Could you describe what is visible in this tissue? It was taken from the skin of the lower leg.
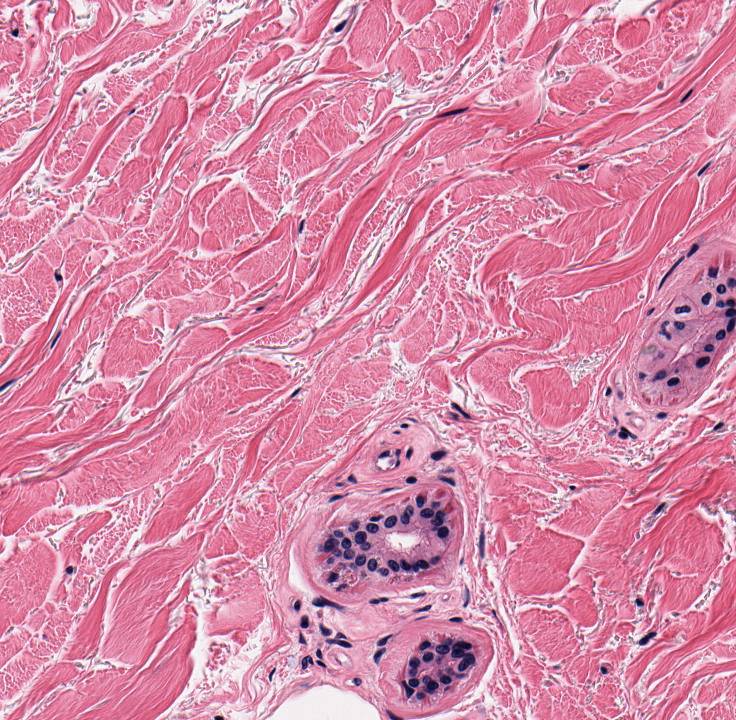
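The middle tubule of the cluster has a small central lumen ringed by dark round nuclei, and its cells' cytoplasm is pale purplish-pink, paler than the bright pink fibre bundles around them. Nuclei among those bundles are sparse, small, dark, spindle-shaped. At the right edge, mid-field, lies a separate oval nest of epithelial cells with dark round nuclei.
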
